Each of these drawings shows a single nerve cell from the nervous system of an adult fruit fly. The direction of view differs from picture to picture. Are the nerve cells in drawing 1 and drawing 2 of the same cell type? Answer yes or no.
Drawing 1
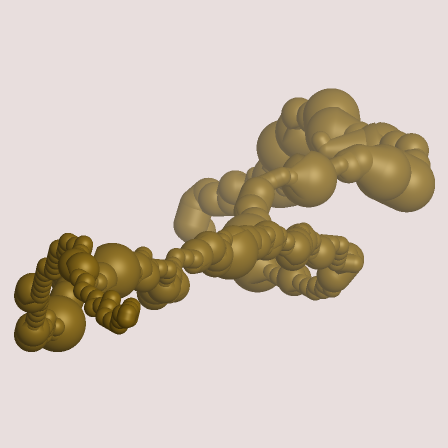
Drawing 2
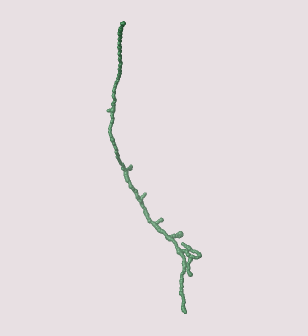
no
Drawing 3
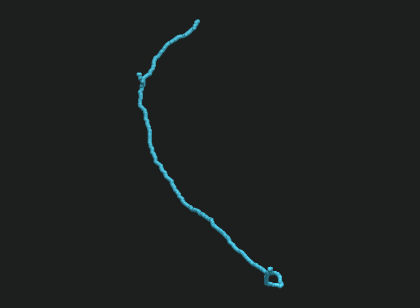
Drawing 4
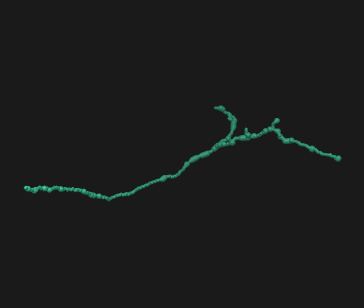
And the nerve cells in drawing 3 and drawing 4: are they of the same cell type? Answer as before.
yes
